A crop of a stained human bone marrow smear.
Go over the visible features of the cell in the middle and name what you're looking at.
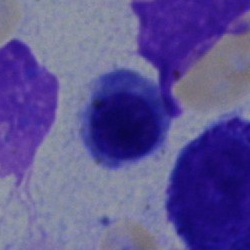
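Here the cell outline is round and smooth. Its chromatin is dark and dense, and no nucleoli can be made out in the nucleus. The cytoplasm contains no visible granules. This cell is an erythroblast.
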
